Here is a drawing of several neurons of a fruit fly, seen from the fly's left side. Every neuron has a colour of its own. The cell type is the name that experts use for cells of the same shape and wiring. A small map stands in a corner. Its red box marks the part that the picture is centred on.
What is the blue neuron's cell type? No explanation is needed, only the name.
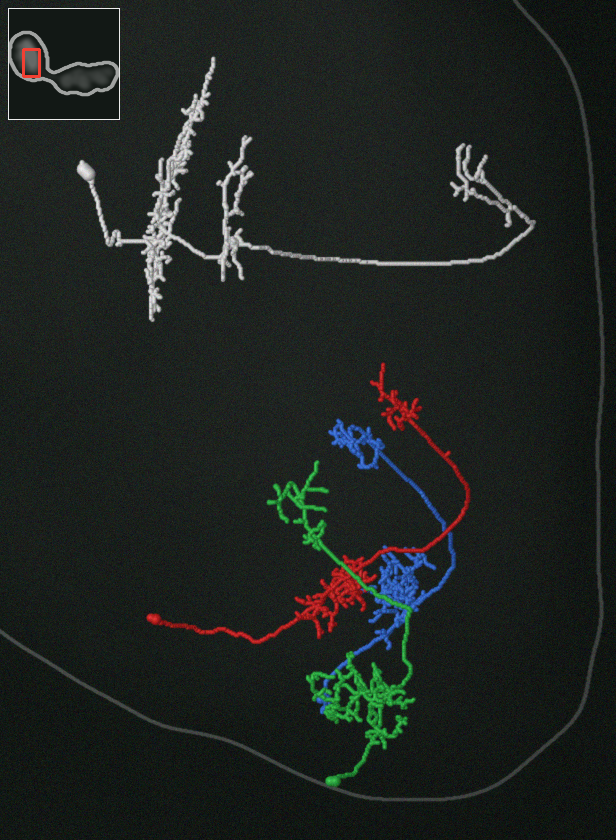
Tm40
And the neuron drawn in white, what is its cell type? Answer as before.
Tm16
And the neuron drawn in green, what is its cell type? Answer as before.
Tm36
